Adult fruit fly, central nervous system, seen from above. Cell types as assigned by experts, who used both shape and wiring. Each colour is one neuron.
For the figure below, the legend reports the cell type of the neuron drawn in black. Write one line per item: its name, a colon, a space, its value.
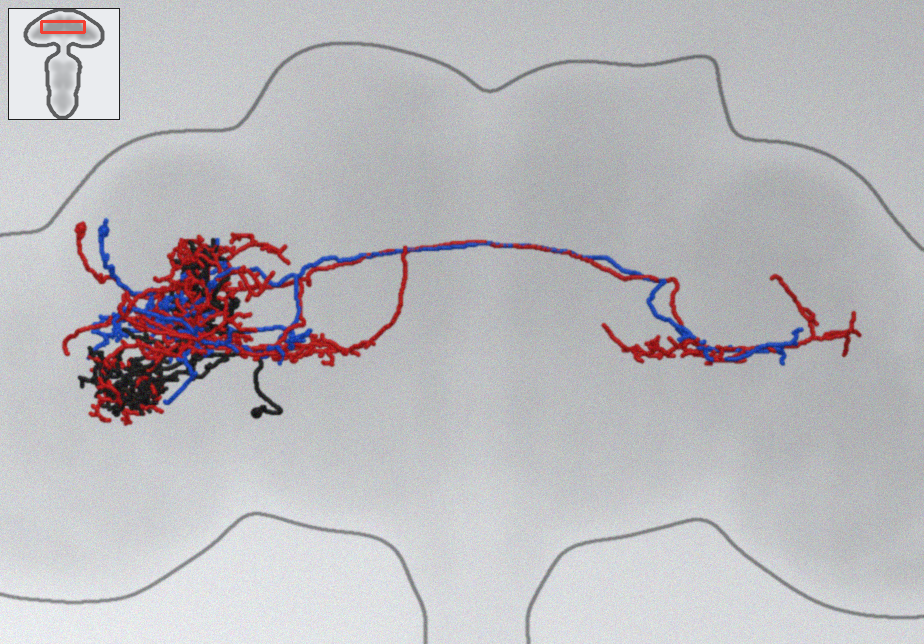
cell type: LHCENT12_b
